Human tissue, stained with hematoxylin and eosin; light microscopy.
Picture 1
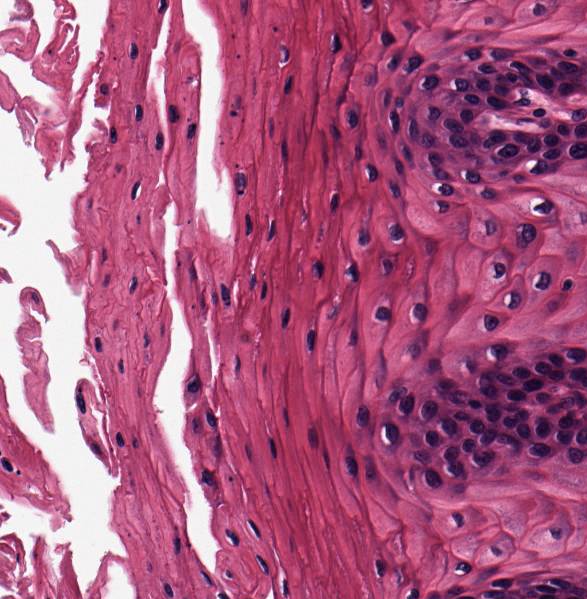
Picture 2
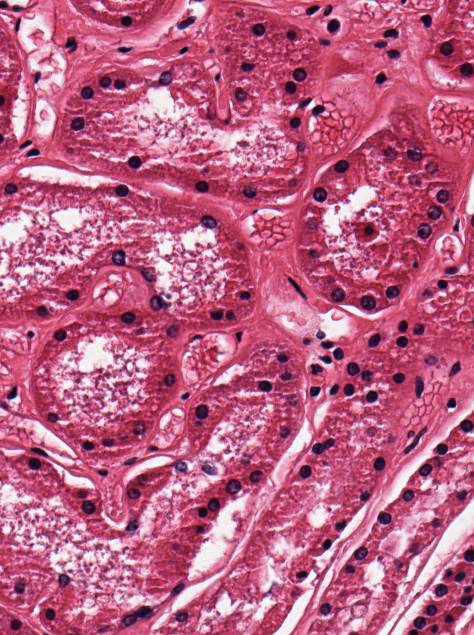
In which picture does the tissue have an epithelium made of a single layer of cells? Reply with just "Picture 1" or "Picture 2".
Picture 2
